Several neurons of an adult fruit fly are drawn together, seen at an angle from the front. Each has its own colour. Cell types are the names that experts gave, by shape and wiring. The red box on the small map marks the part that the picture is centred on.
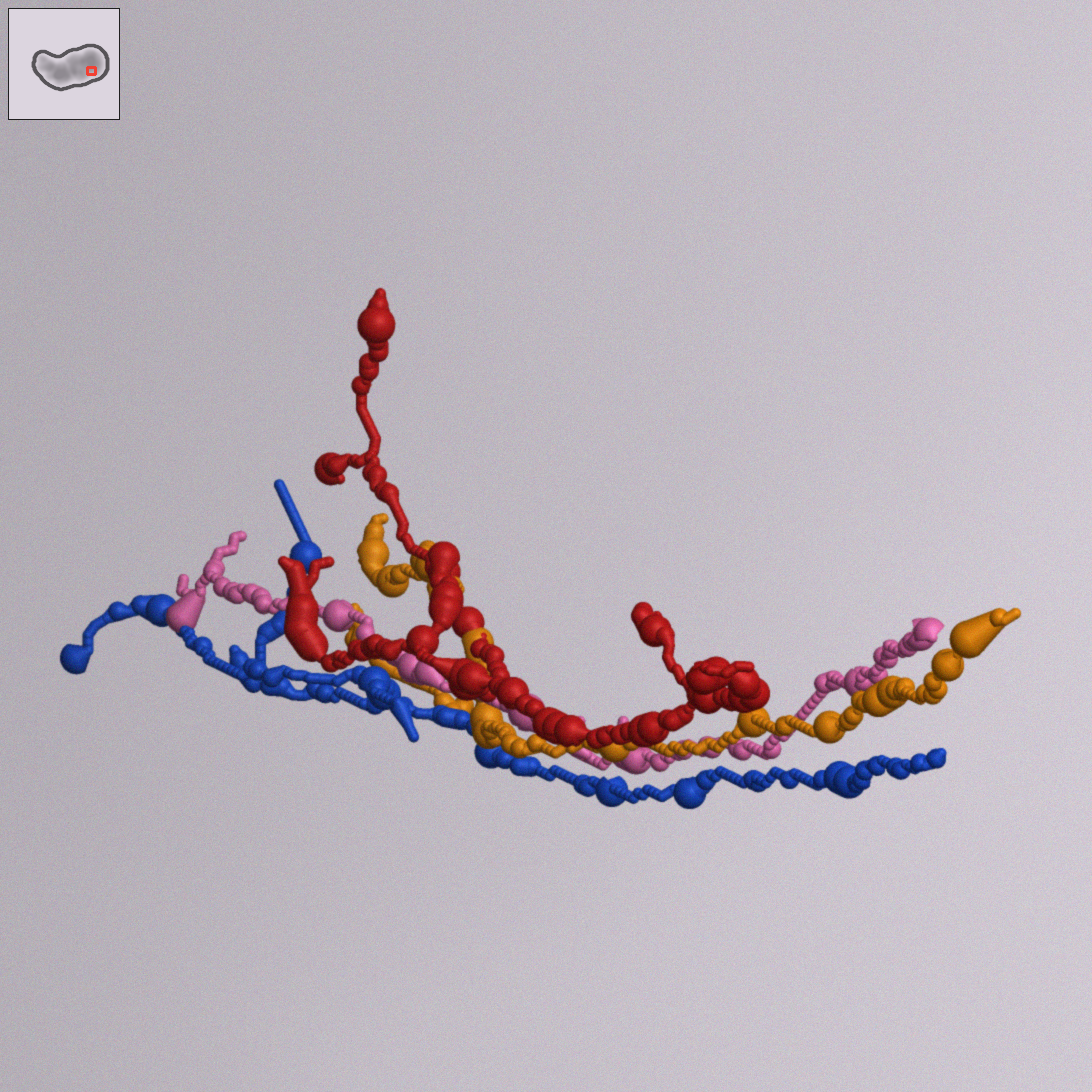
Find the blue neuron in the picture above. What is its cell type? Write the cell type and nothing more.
JO-B2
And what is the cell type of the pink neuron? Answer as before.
JO-B1_b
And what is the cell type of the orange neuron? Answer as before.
JO-B1_a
